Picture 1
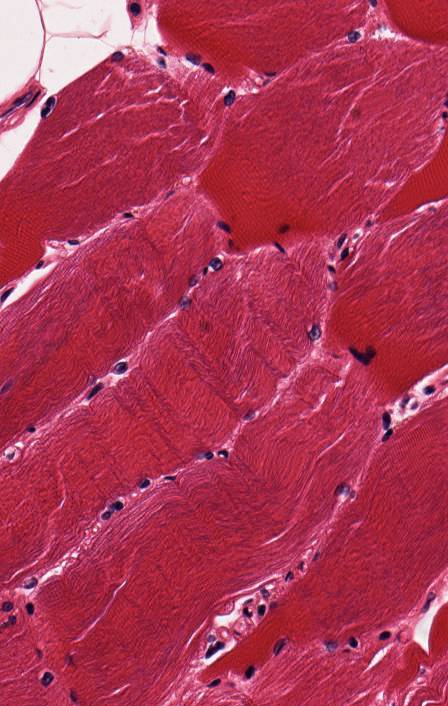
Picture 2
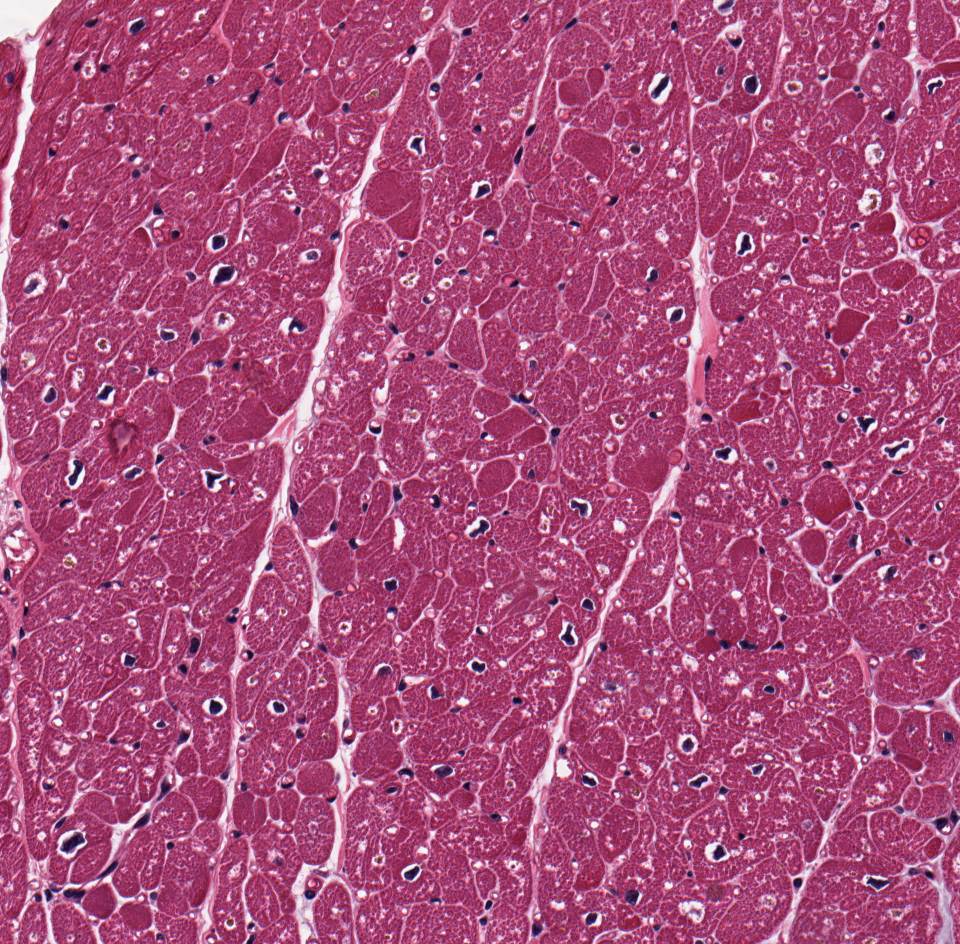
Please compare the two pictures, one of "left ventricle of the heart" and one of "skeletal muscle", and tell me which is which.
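Skeletal muscle appears in picture 1, and the left ventricle of the heart in picture 2. In the skeletal muscle, faint cross-striations run at right angles to the long axis of the fibres in the middle of the field. Its nuclei are small, dark and flattened, and they lie at the edges of the fibres rather than in their centres. Only thin strands of endomysial connective tissue with small capillaries separate the fibres. In the left ventricle, striated fibres cut mostly in cross section fill the whole field, and wherever a fibre shows its nucleus, that nucleus sits in the centre. Many of these central nuclei are surrounded by a small pale clear zone, and fine yellow-brown granules lie in some of those zones.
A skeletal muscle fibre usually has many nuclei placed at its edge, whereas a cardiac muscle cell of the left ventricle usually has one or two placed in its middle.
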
